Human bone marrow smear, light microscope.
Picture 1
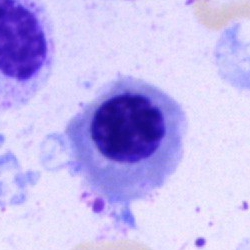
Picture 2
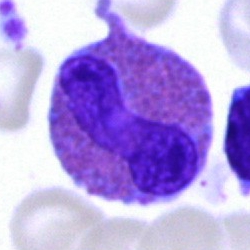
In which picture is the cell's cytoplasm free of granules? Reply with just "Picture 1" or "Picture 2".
Picture 1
